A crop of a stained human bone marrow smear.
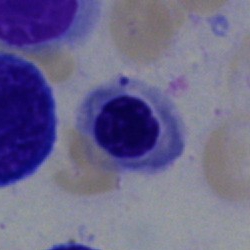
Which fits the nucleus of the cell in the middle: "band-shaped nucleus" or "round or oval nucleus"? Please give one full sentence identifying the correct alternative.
The nucleus takes the form of one compact round or oval mass.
